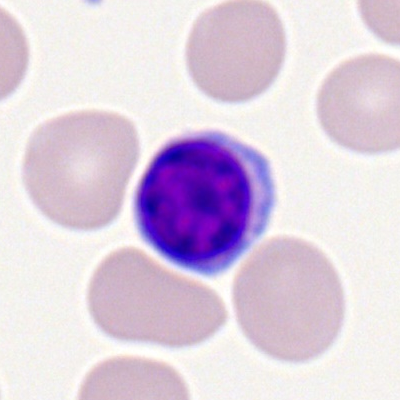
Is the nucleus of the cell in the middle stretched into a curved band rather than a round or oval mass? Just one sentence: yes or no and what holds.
No, the cell's nucleus is gathered into one compact round or oval mass.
